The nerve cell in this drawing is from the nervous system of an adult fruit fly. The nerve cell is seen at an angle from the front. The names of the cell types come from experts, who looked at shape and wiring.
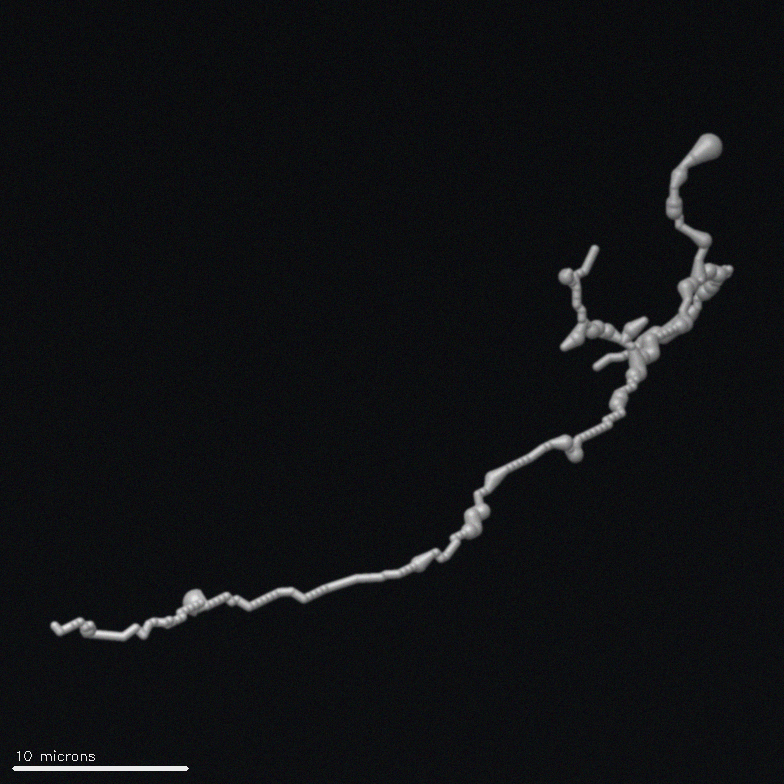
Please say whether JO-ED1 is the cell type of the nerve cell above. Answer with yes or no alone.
yes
